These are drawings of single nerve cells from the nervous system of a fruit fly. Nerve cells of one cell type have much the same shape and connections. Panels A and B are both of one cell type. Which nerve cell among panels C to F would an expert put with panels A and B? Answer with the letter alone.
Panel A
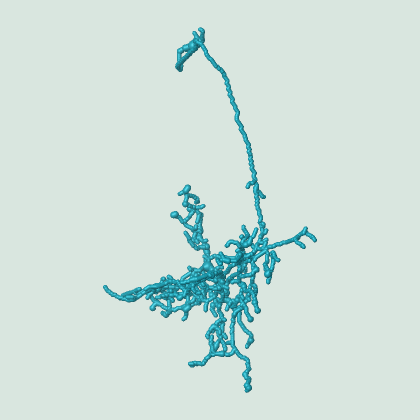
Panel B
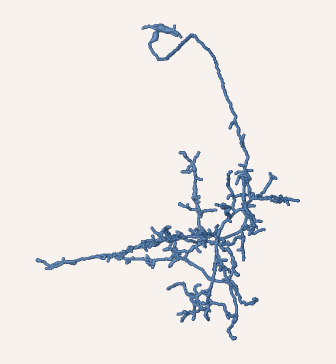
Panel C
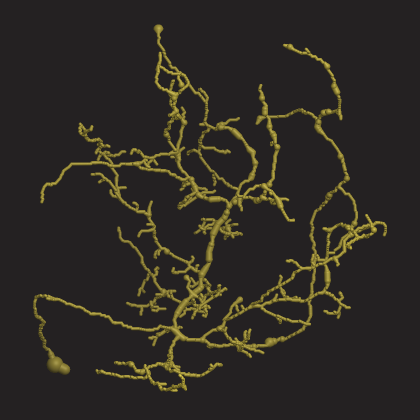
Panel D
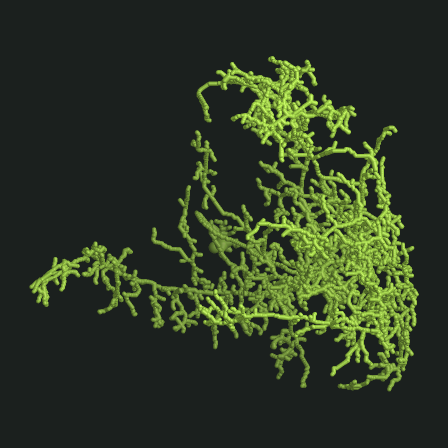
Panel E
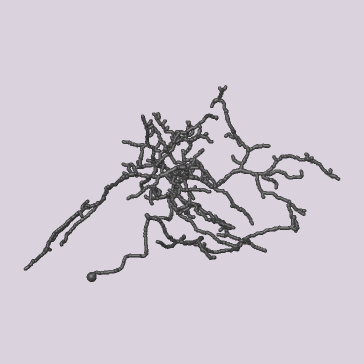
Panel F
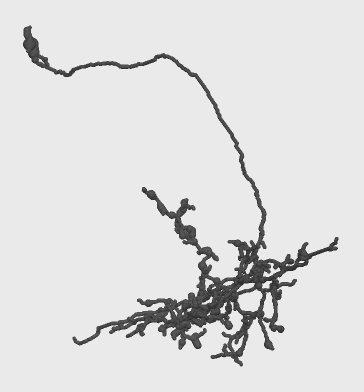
F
